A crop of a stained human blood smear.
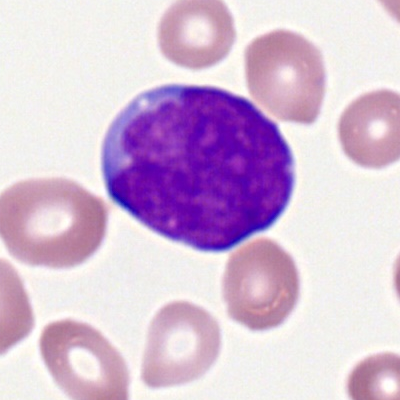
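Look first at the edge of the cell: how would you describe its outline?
It is smooth and roughly oval.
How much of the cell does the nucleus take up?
Most of it, leaving only a scant rim of cytoplasm.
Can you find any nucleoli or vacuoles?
No, there are no visible nucleoli in the nucleus and no vacuoles in the cytoplasm.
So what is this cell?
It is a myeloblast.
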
